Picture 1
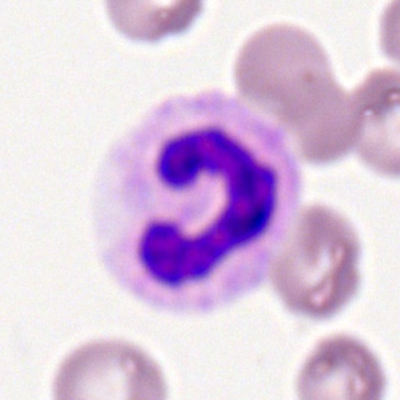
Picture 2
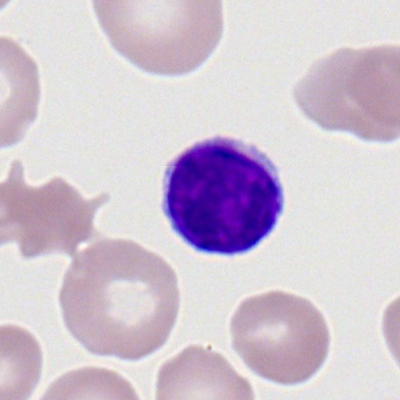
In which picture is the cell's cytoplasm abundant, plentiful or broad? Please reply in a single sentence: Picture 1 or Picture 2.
Picture 1 has the cell whose cytoplasm is abundant.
